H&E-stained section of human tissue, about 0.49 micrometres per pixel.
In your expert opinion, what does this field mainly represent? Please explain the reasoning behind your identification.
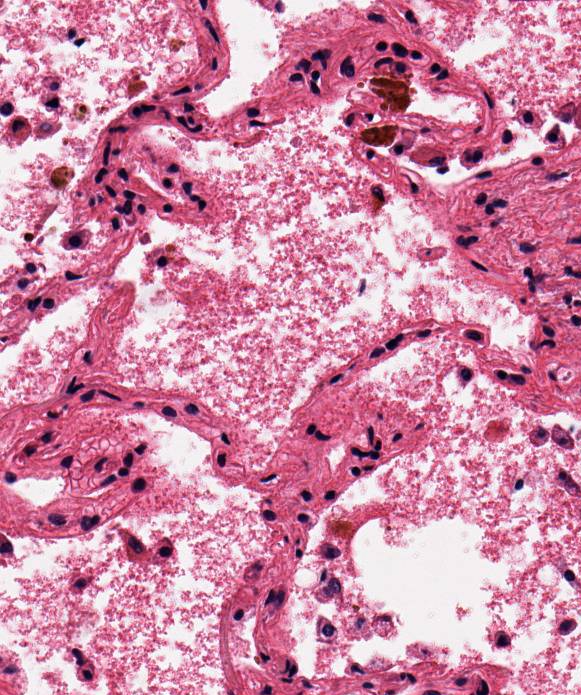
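Main structure: alveolus. Thin, branching pink septa cross the whole field, outlining irregular open spaces.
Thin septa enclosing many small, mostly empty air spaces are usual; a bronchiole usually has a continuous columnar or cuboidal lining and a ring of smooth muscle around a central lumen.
Septa: pink fibrous tissue, dark elongated nuclei aligned along their length. Coarse golden-brown pigment granules within cells, most prominent upper right. Lower right: clear white space, free of blood.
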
